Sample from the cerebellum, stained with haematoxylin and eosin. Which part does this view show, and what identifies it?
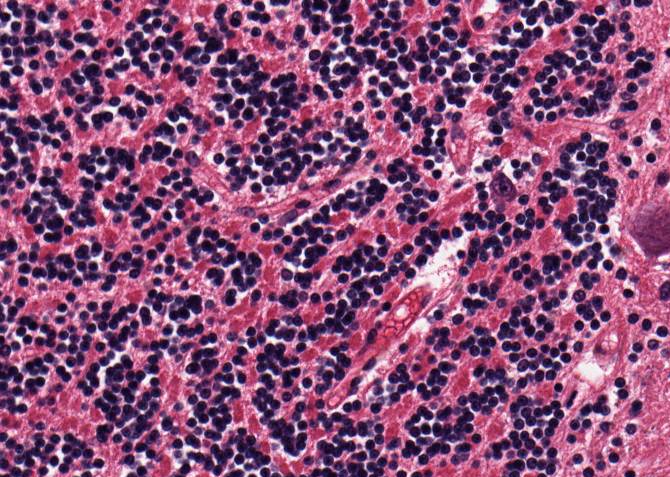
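The granular layer is what this field shows. Small, round, darkly stained nuclei with very little visible cytoplasm crowd the whole field in dense sheets and clusters.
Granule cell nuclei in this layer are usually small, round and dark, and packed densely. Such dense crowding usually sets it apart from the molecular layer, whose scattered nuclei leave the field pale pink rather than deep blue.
No epithelium, glands, tubules or fat cells appear anywhere.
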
